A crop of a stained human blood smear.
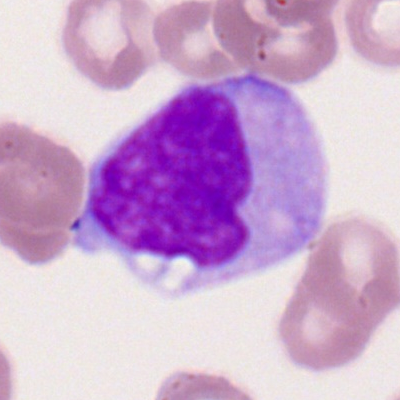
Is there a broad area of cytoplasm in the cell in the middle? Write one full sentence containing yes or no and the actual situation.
Yes, around the nucleus lies a broad area of cytoplasm.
